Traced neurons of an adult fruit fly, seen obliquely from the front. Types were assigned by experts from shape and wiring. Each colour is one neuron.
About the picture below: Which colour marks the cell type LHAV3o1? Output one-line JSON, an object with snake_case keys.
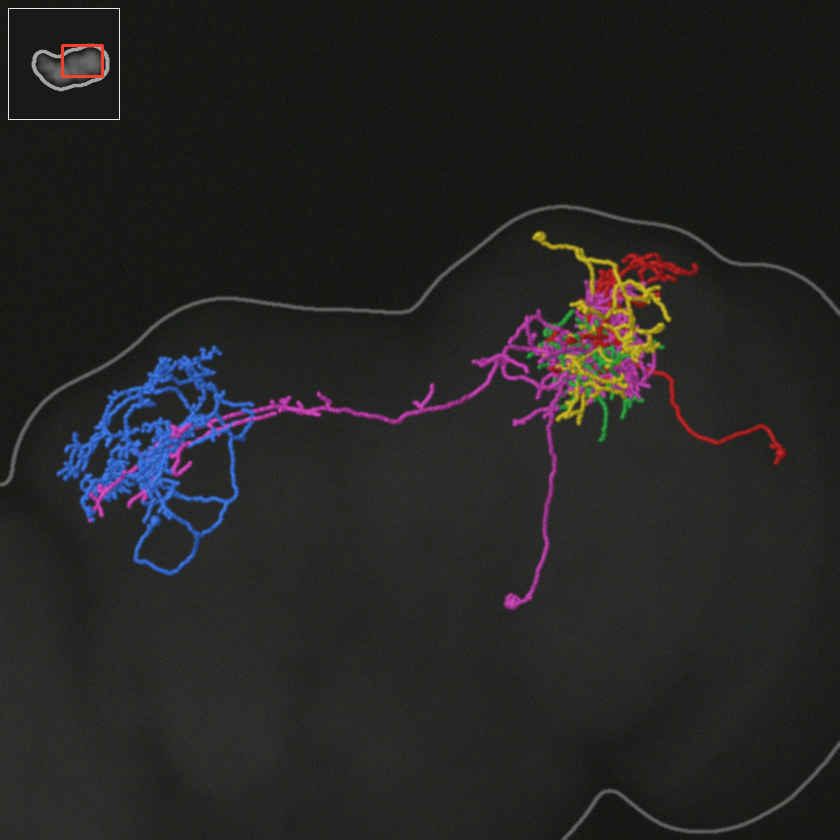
{"colour": "red"}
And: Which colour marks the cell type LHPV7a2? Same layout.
{"colour": "blue"}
